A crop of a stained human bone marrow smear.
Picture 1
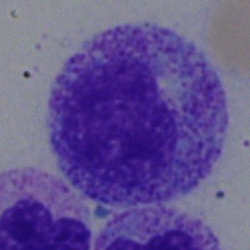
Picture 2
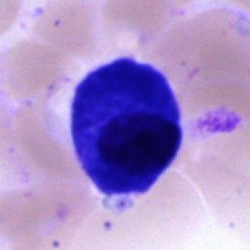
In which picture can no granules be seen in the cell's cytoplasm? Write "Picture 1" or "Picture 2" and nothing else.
Picture 2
